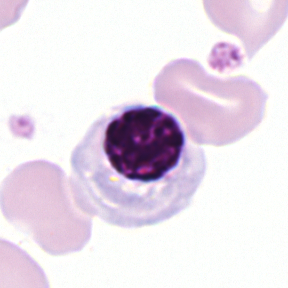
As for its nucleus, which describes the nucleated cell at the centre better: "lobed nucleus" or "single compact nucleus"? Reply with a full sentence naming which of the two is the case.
What the cell contains is a single compact round, oval or kidney-shaped nucleus.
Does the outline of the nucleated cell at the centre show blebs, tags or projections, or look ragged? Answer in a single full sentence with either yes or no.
No, the outline of this cell is smooth and free of projections.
